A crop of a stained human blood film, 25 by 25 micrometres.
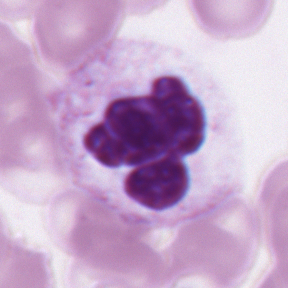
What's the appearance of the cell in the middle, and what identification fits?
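Working through the features in turn, the nuclear chromatin stains a dense, dark purple. Next, a wide rim of pale pink cytoplasm surrounds the nucleus. That cytoplasm is dusted with fine pinkish-violet granules. Finally, the nucleus lies near the centre of the cell, with cytoplasm on every side. This is a segmented neutrophil.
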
